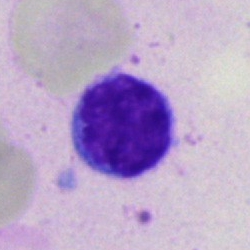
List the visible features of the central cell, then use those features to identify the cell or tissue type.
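Notice how little cytoplasm there is: just a thin rim, mostly along the left side. The chromatin is dense, dark purple and coarsely clumped, with no nucleoli visible. Small purple fragments are scattered in the background around it. This cell is a lymphocyte.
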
